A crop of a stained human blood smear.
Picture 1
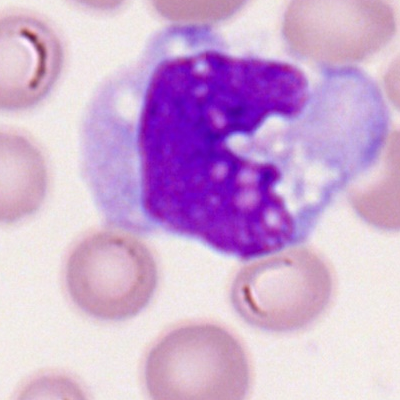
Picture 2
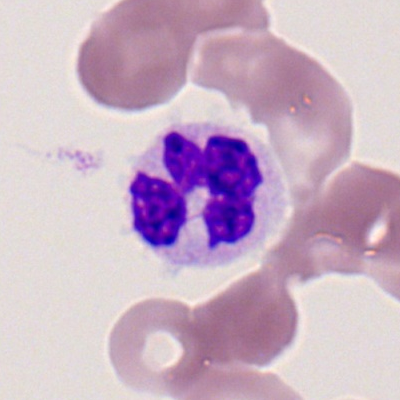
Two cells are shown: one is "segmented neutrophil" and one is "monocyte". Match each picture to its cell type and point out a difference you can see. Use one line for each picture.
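The cell in picture 1 is a monocyte. Several small clear vacuoles lie in the cytoplasm next to the nuclear notch.
The cell in picture 2 is a segmented neutrophil. No vacuoles are seen in the cytoplasm.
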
